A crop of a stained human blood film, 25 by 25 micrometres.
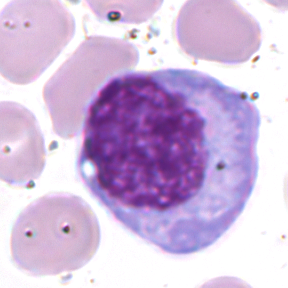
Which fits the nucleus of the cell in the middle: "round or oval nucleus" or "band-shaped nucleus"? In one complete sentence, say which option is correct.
Round or oval in outline, the nucleus forms a single compact mass.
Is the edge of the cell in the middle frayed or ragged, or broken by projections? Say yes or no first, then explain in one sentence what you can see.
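No. The cell outline is smooth, without surface projections.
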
